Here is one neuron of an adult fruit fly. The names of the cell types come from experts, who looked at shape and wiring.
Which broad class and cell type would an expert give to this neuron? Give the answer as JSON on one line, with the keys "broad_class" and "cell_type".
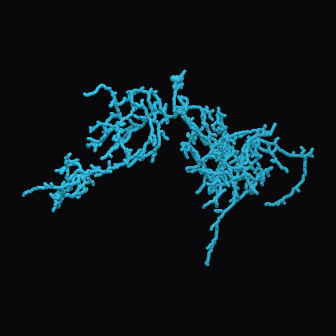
{"broad_class": "nerve-cord intrinsic neuron", "cell_type": "INXXX045"}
